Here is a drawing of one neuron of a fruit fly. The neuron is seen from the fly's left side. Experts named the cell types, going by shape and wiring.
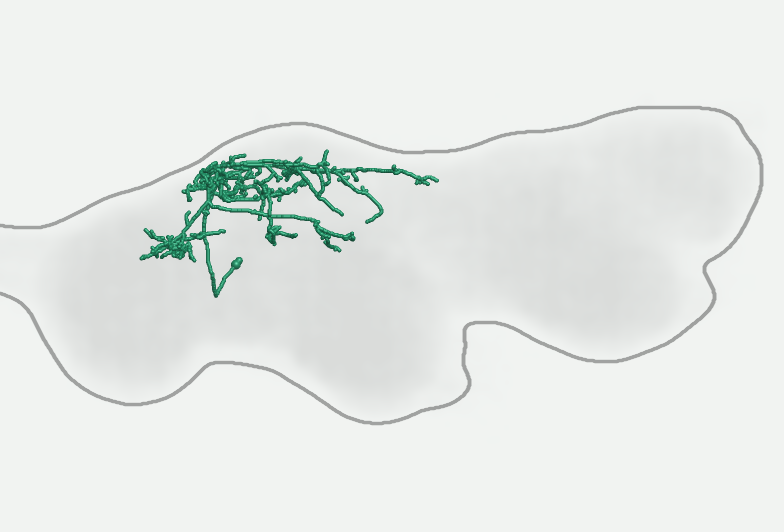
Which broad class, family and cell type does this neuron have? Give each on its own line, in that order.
nerve-cord intrinsic neuron
hemilineage 03B
IN03B043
